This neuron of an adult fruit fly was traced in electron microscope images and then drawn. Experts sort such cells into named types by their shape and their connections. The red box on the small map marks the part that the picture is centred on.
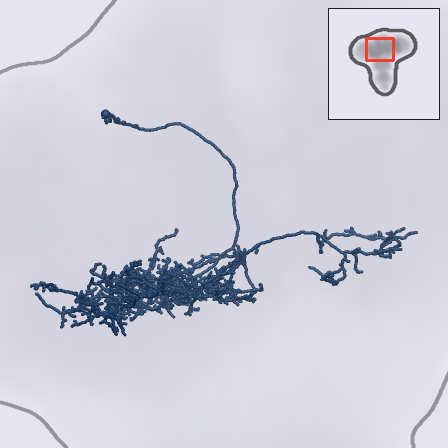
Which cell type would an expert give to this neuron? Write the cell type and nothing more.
IB014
